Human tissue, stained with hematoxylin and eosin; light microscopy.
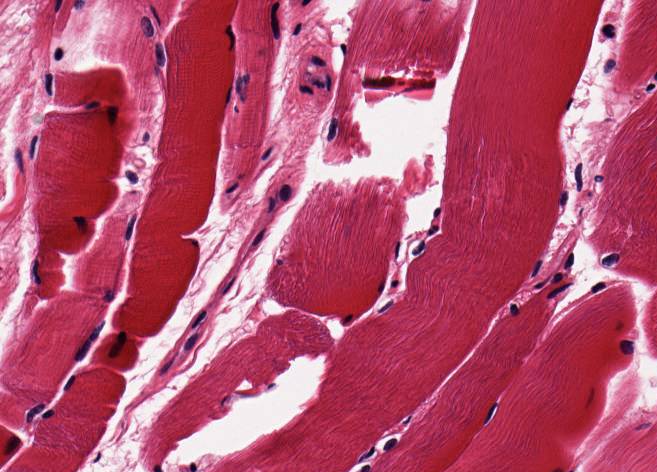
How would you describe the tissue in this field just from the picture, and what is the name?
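Notice the dark, flattened muscle nuclei sitting at the edges of the fibres, not their centres. Thin strands of pale, loose connective tissue with scattered elongated nuclei separate the fibres. This is skeletal muscle.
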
